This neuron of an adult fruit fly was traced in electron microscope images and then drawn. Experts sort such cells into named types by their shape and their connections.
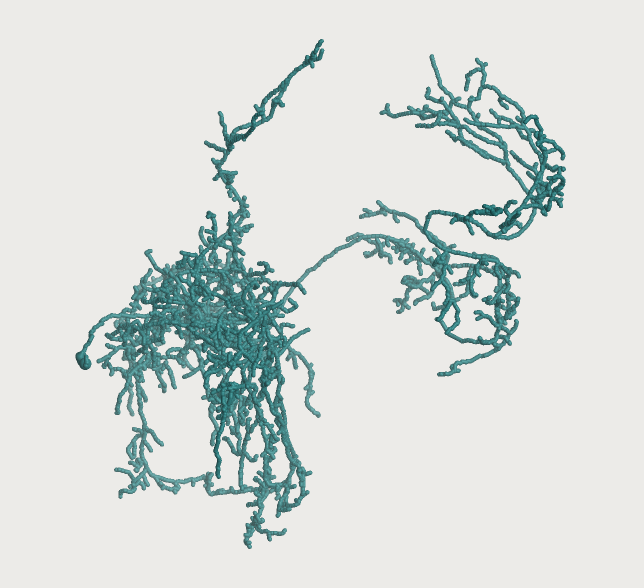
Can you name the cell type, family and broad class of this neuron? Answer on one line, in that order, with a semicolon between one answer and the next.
CL303; hemilineage SMPpv2_ventral; central-brain intrinsic neuron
